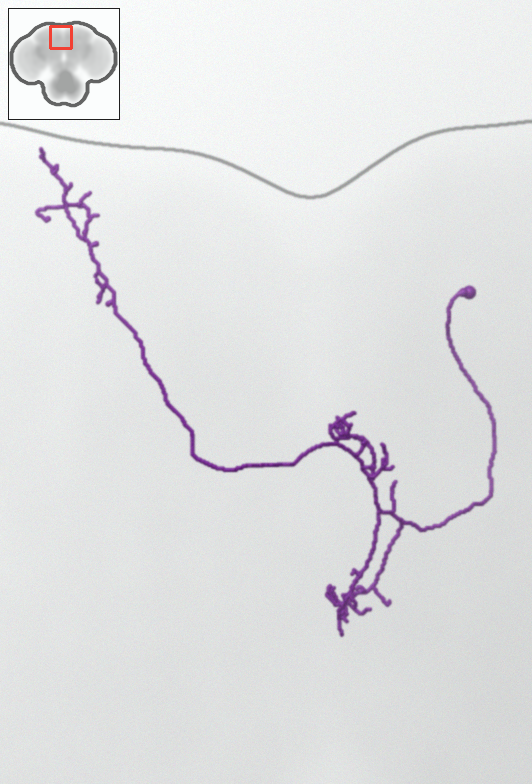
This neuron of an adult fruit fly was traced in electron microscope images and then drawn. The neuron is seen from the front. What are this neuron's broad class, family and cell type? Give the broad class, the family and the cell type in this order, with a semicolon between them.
central-brain intrinsic neuron; class CX; FS4C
